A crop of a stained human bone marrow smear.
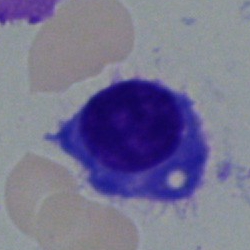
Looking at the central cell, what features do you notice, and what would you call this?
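Along the lower border, the cell is fringed by fine thread-like projections. Chromatin: dense, dark purple. Cytoplasm: deep blue, containing a single round clear vacuole in the lower right. Name: plasma cell.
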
